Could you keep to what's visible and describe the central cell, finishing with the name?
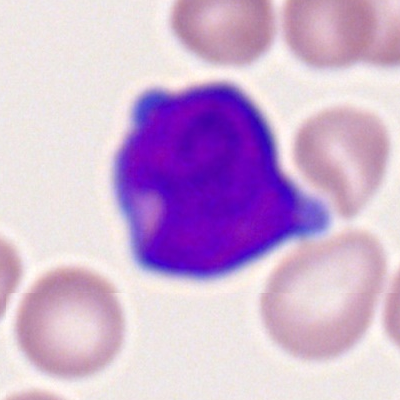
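Its outline is irregular and angular rather than round. Nearly the whole cell is taken up by the nucleus, with only a scant rim of deep blue cytoplasm. Small blue cytoplasmic tags protrude at the upper left and the right edge. The cell is a myeloblast.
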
